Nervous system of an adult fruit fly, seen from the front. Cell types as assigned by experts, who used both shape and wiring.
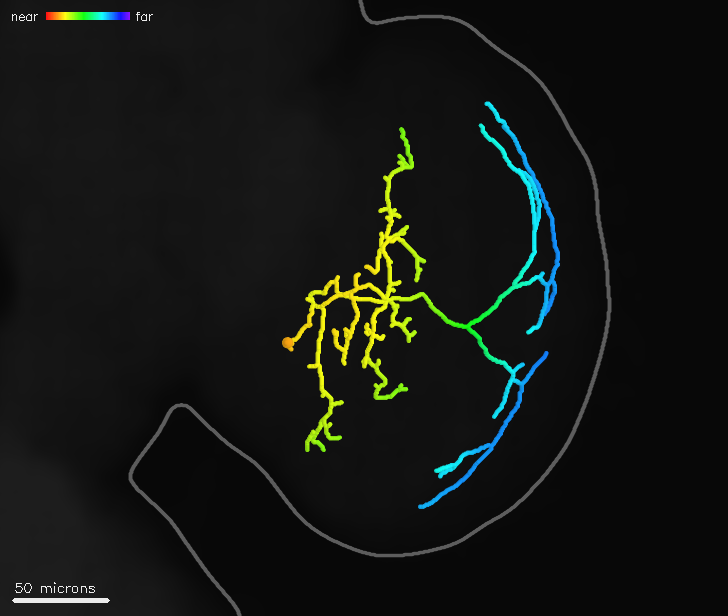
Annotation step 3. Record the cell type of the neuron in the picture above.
Cm25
